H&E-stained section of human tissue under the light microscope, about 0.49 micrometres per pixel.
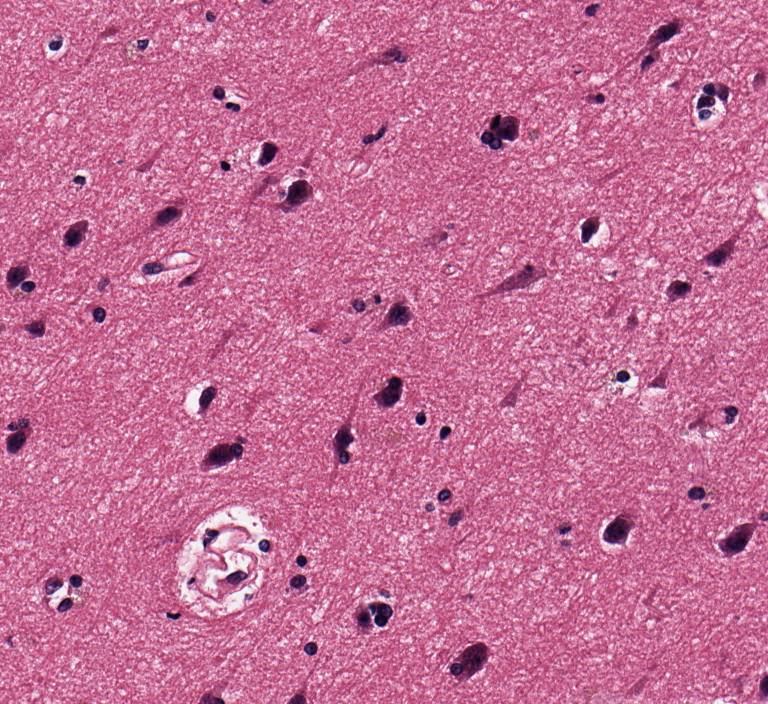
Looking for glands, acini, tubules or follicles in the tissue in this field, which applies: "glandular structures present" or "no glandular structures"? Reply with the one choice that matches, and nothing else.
No glandular structures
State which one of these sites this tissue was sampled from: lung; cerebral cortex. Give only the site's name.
cerebral cortex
